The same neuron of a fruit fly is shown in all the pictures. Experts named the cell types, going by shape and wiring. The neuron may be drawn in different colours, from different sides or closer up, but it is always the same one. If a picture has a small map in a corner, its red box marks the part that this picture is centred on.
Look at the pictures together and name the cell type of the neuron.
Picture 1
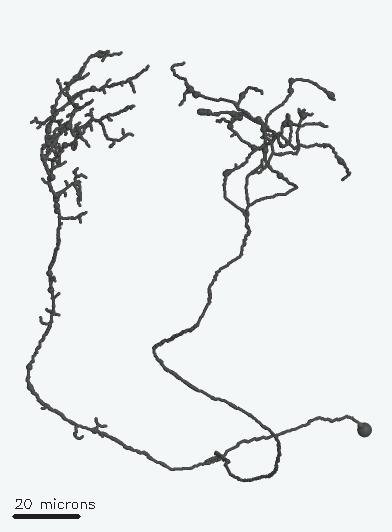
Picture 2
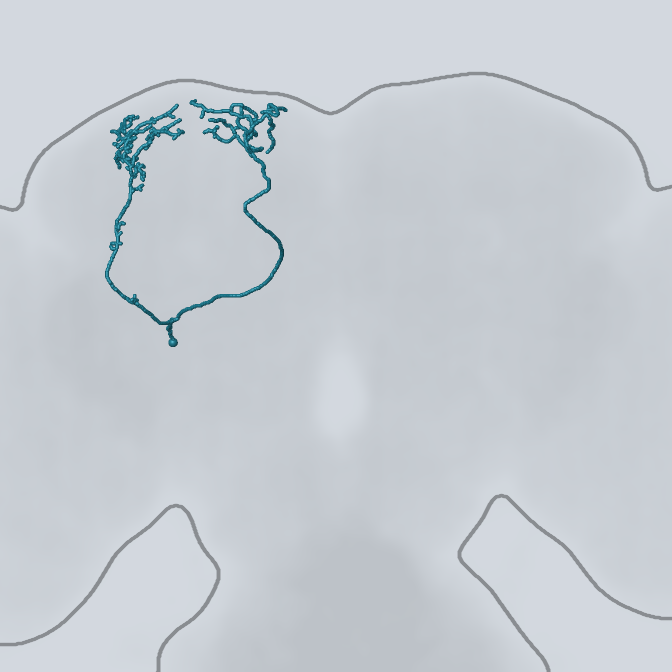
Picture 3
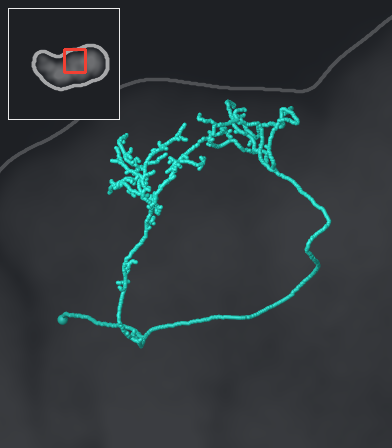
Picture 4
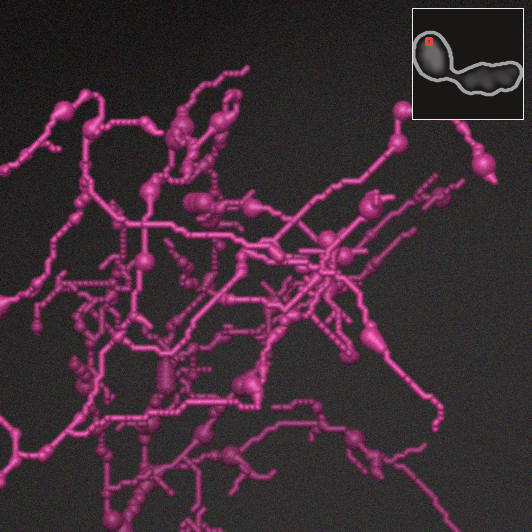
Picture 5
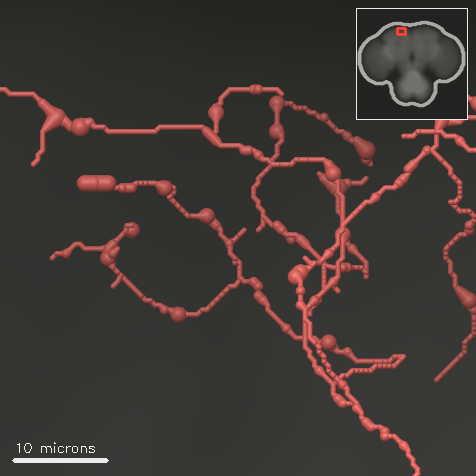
SLP450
